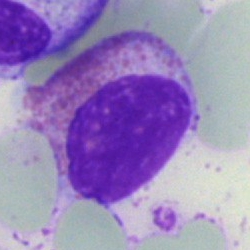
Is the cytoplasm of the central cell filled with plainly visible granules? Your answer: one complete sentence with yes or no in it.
Yes, what is seen in its cytoplasm is many granules.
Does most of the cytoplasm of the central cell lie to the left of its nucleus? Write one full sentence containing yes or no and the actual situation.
Yes, to the left of the nucleus lies most of the cytoplasm.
